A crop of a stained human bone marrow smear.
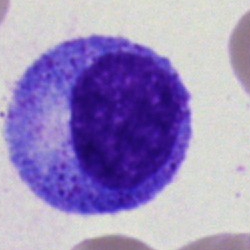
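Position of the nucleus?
Off-centre, towards the right side.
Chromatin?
Dense and dark purple throughout.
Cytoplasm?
A pale area beside the nucleus on its left; small purple-red granules scattered throughout.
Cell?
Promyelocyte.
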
